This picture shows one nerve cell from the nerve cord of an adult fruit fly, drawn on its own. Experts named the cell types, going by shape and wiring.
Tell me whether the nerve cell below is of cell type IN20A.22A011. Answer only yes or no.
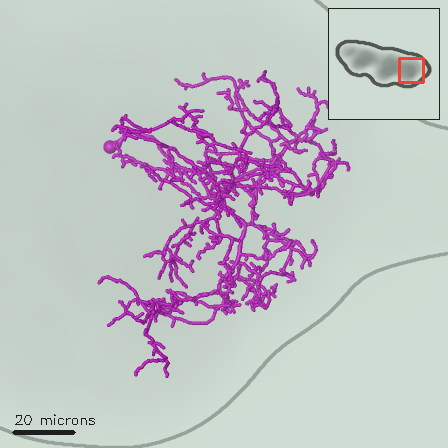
yes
